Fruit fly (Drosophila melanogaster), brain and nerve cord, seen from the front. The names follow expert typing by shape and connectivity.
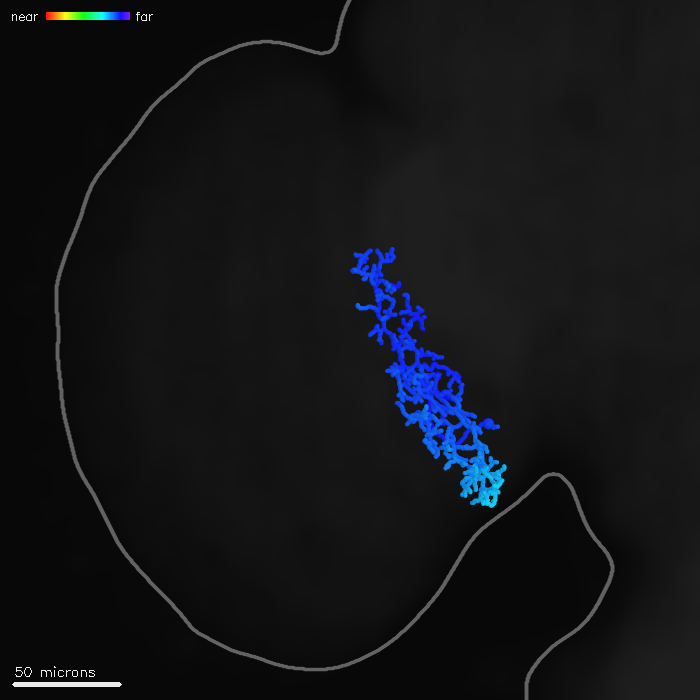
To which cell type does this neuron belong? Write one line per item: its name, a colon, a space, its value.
cell type: LPi2c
